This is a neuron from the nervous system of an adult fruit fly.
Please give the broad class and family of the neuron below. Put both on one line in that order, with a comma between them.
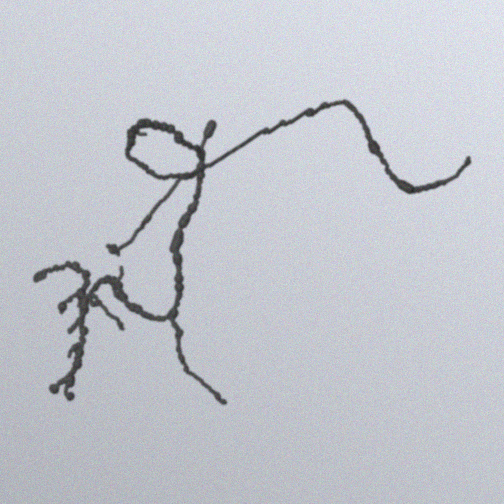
sensory neuron entering the nerve cord, class mechanosensory tactile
